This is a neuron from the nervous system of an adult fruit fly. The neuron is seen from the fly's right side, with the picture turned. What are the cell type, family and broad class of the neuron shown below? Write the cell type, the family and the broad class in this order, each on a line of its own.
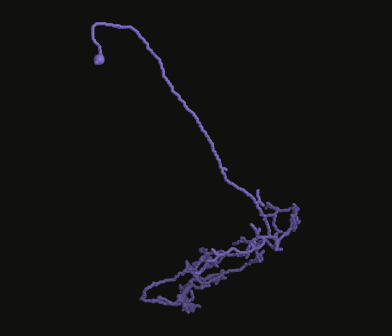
SIP005
hemilineage SLPal5
central-brain intrinsic neuron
